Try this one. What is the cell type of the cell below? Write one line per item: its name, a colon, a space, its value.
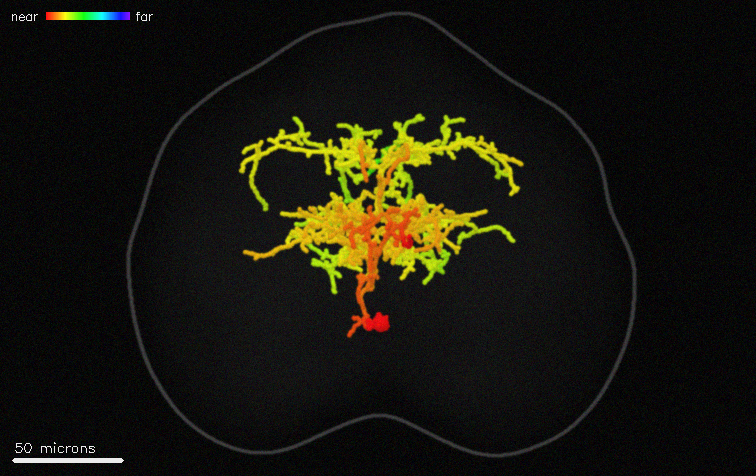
cell type: AN10B005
